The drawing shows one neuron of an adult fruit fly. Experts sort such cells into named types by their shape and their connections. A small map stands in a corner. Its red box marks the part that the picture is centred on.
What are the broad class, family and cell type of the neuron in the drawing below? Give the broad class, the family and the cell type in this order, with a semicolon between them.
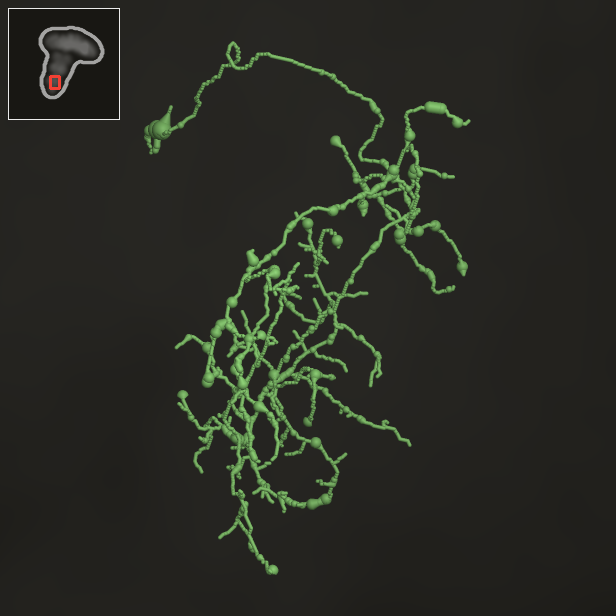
nerve-cord intrinsic neuron; hemilineage 14A; IN14A090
